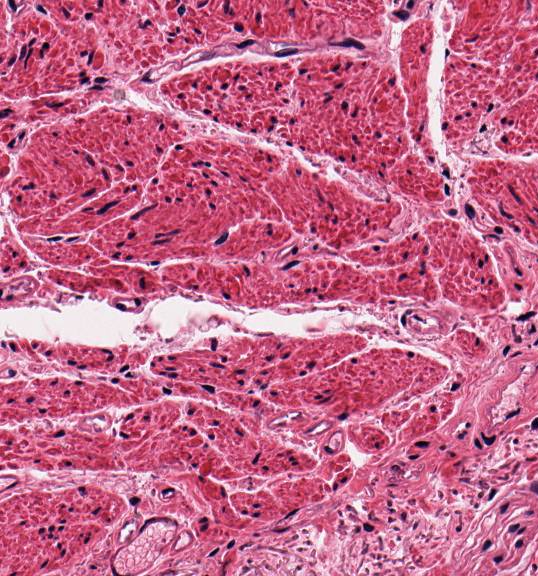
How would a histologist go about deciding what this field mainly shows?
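The tissue is smooth muscle. Closely packed bundles lie between thin connective tissue septa; in many, the cells are cut across as a mosaic of small polygonal profiles, in others obliquely.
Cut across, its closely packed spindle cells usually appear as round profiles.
No cross-striations are visible; small, dark, oval to elongated nuclei lie scattered within bundles, not along their edges.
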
